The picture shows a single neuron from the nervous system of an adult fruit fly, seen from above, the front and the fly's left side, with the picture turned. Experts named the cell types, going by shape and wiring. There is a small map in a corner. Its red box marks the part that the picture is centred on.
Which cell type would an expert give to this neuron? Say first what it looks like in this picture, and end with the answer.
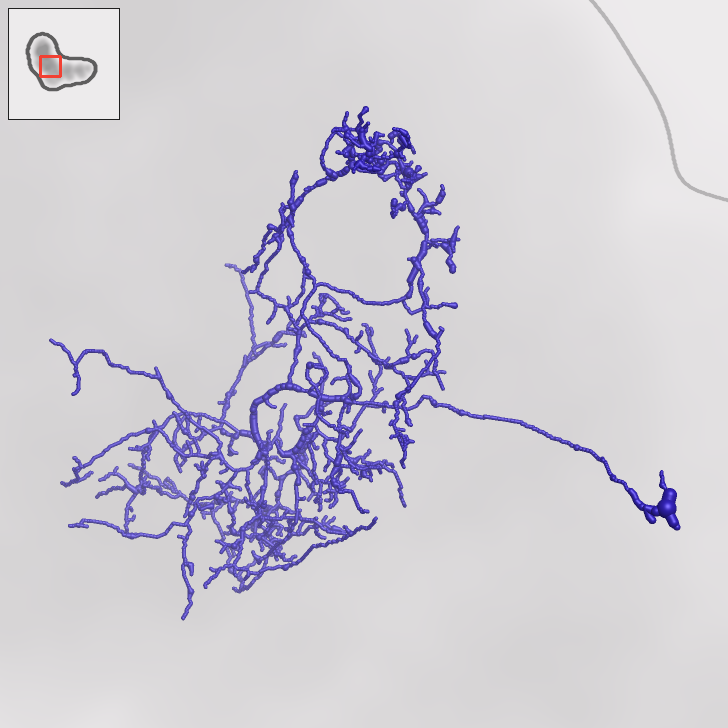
The picture shows more than a hundred branch ends. As drawn here it is about as wide as it is tall. It is a central-brain intrinsic neuron. The cell type is CL288.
